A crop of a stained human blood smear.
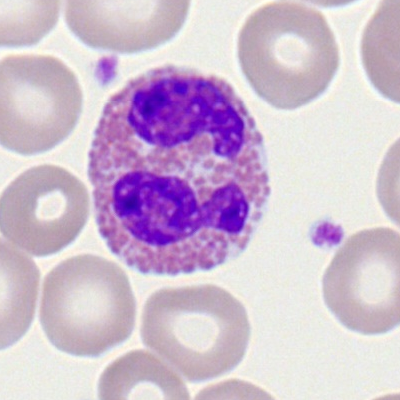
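Eosinophil in a stained human blood smear, the cell in the middle of the field. Its outline is round and smooth. The nucleus is divided into separate lobes rather than forming one mass, and no nucleoli are visible. Granules fill the cytoplasm evenly all round the nucleus.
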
